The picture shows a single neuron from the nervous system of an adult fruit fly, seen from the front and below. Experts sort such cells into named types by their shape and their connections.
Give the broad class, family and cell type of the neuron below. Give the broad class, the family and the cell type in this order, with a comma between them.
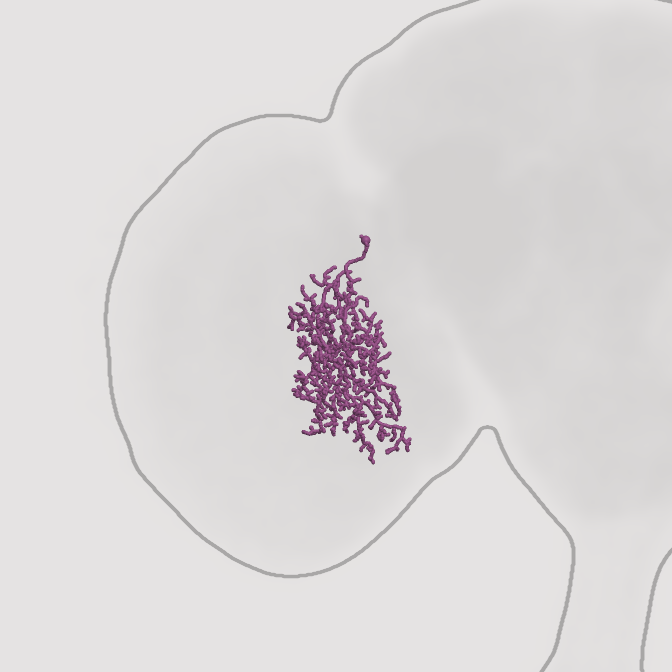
optic-lobe intrinsic neuron, Pm, Pm6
